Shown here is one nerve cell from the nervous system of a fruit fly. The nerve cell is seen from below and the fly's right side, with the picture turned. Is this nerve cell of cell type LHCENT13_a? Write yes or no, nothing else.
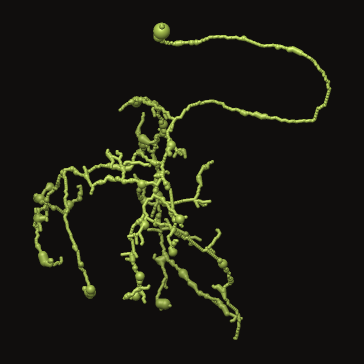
no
